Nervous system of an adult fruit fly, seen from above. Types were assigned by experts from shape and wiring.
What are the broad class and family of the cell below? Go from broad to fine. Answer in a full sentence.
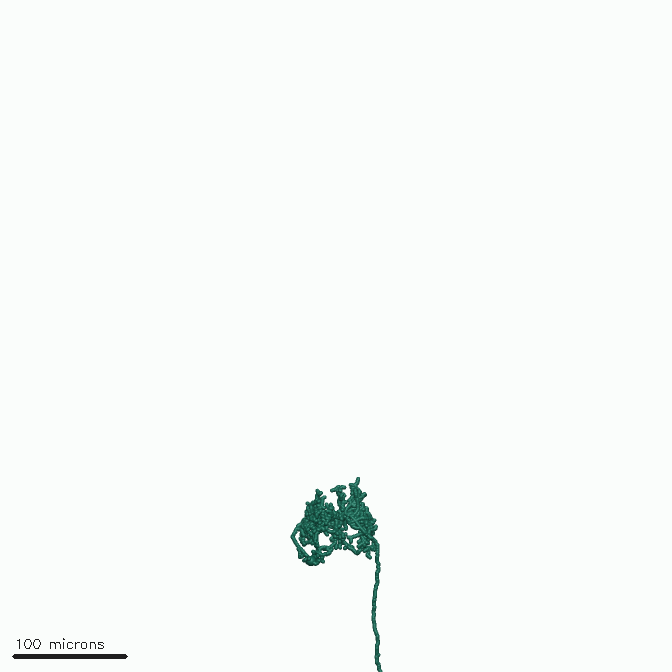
A motor neuron of the nerve cord of the MNad family.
